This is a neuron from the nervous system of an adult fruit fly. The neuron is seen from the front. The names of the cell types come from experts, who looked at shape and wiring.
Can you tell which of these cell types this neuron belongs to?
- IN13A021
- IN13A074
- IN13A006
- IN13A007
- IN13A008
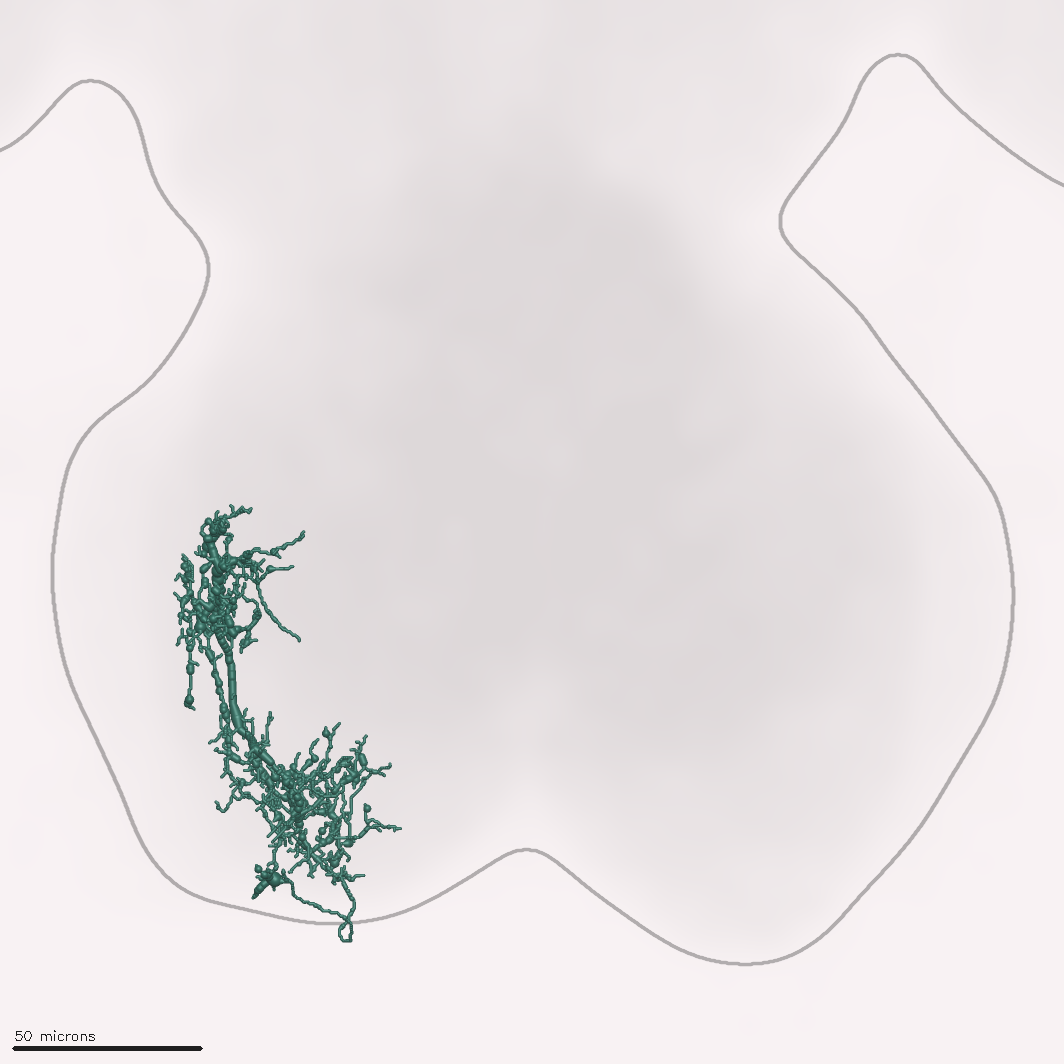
IN13A021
